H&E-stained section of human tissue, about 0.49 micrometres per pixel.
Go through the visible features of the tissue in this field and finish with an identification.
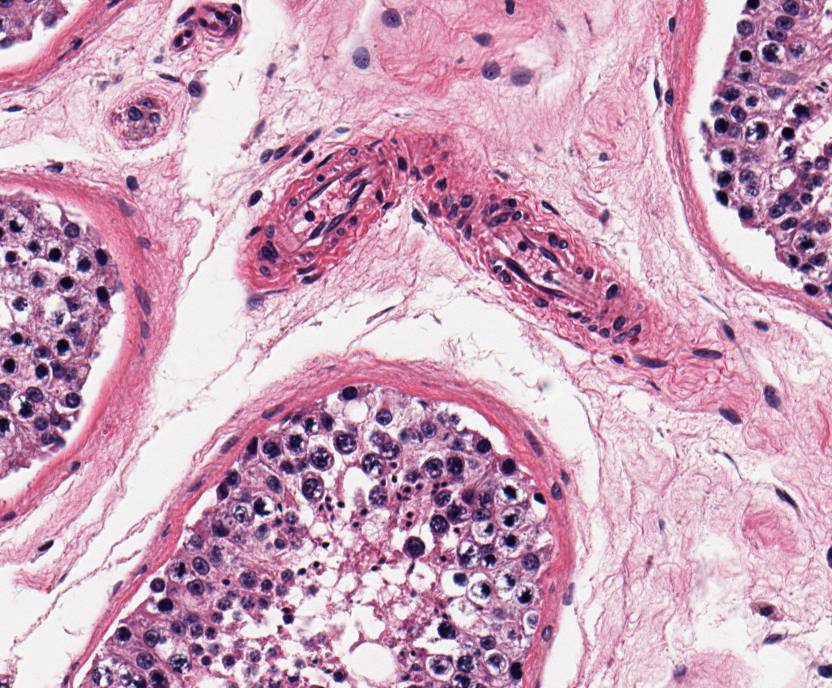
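I notice parts of several rounded tubules at the left, upper right and bottom, stroma between them. They're filled with many layers of rounded cells with dark round nuclei. Across the centre, running obliquely toward the lower right, there's a vessel with a thick wall of spindle-shaped cells. Between the tubules the tissue is loose, pale pink and fibrillar, with scattered spindle-shaped nuclei. So this is testis.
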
